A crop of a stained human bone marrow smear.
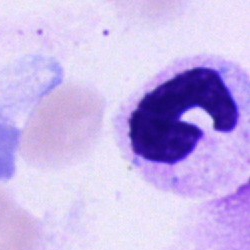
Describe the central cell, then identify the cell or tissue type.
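I see an outline that is round and smooth. The chromatin looks dense and dark purple all through the nucleus. There's plenty of cytoplasm, pale pinkish-lilac, and the granules in it are fine and faint rather than large and coarse. This is a band neutrophil.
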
